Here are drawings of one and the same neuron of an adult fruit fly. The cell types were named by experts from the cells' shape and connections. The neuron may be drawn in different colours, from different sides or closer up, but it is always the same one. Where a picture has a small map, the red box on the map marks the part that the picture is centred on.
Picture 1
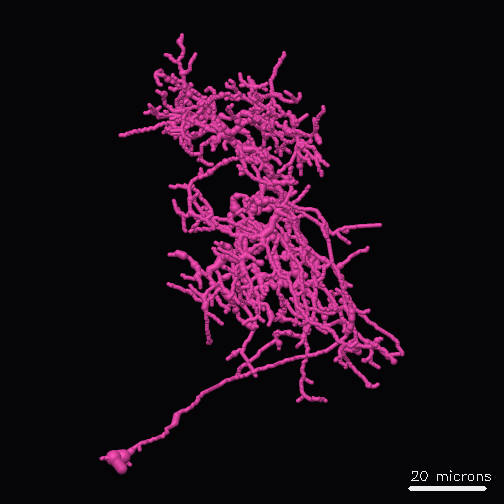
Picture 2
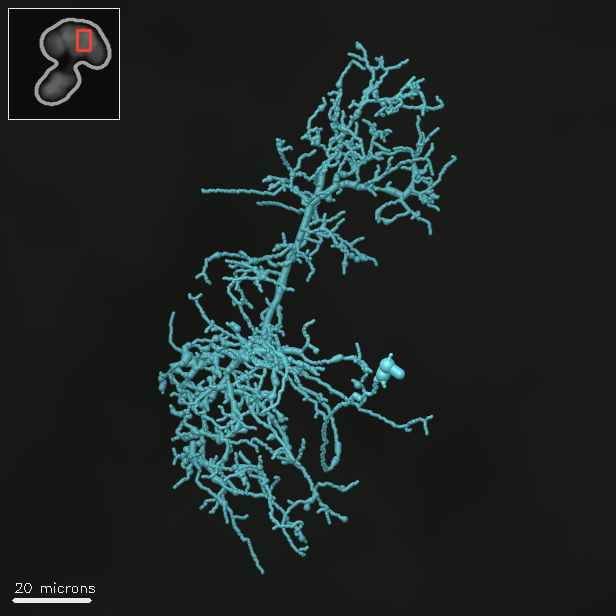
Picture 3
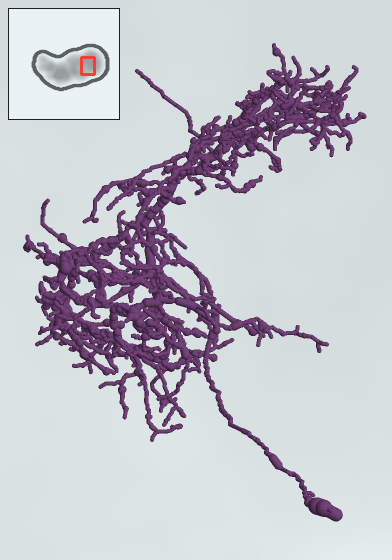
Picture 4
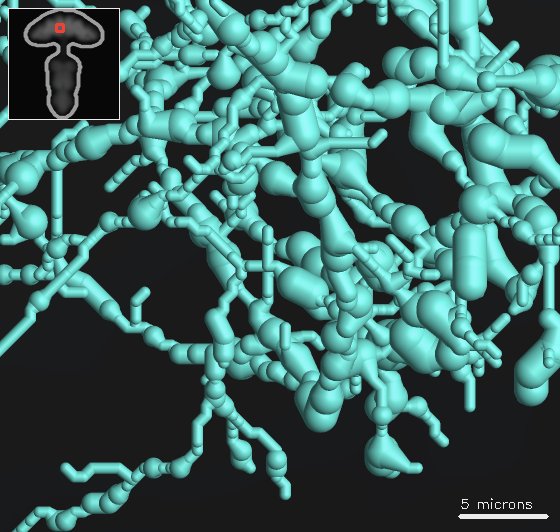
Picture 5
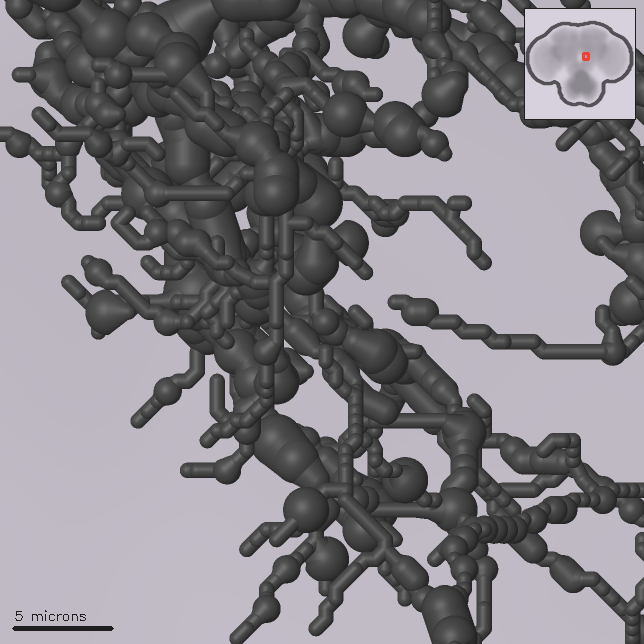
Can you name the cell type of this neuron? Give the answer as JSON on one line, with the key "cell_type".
{"cell_type": "VES018"}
